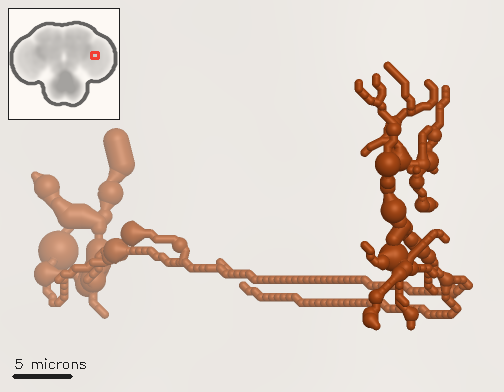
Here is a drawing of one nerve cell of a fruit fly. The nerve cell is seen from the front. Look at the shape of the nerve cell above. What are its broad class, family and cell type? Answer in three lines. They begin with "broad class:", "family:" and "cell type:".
broad class: optic-lobe intrinsic neuron
family: T
cell type: T4d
